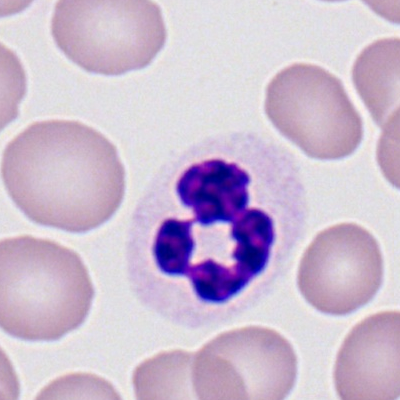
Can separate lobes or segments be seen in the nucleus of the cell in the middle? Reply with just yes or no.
Yes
